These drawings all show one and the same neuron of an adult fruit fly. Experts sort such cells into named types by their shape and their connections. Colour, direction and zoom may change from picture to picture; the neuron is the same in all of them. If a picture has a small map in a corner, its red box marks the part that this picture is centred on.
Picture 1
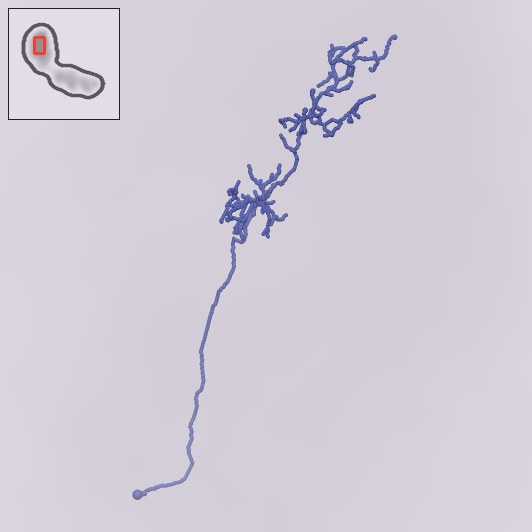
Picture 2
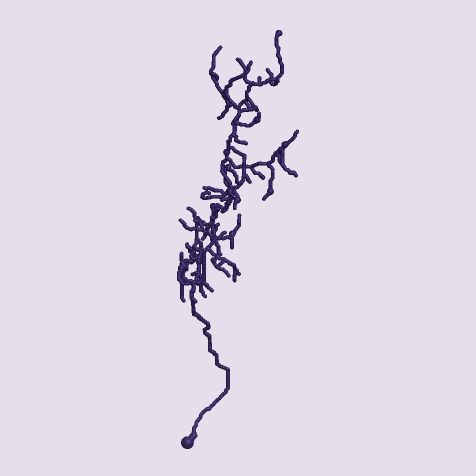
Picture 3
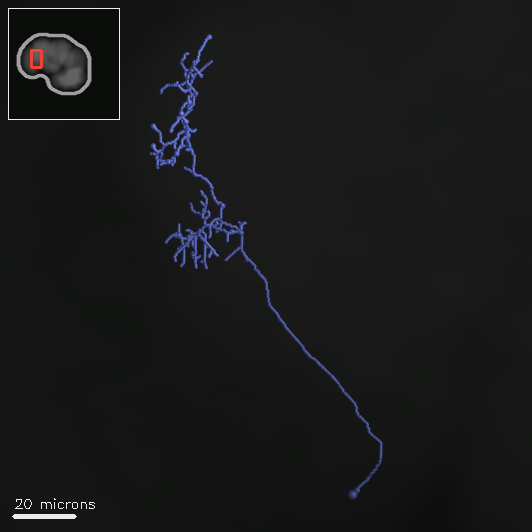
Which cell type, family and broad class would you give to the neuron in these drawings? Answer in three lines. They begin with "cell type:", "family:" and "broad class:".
cell type: Li27
family: Li
broad class: optic-lobe intrinsic neuron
